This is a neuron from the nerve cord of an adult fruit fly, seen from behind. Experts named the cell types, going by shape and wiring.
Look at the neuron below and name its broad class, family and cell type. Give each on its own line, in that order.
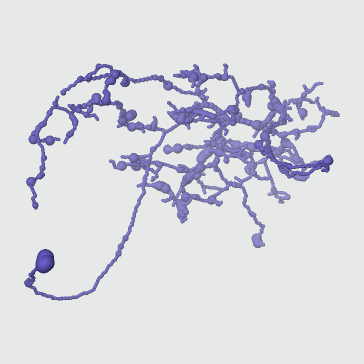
nerve-cord intrinsic neuron
hemilineage 08A
IN08A048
